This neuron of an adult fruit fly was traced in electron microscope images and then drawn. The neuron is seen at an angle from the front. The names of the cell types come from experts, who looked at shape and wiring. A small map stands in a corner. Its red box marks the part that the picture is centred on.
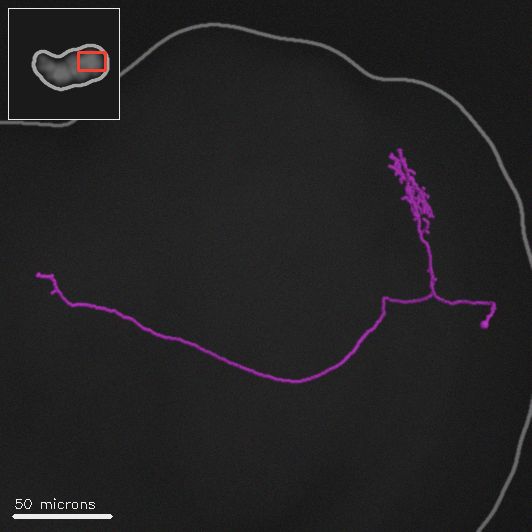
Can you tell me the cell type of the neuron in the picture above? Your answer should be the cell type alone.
MeVP6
